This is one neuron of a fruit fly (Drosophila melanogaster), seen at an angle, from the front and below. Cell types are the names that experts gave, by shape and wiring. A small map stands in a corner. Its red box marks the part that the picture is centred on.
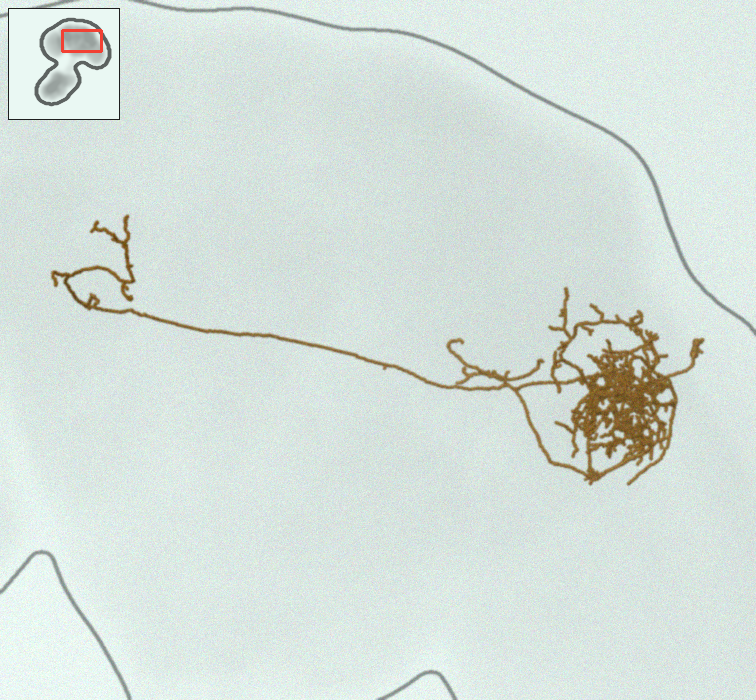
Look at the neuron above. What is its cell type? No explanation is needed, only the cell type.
AVLP260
